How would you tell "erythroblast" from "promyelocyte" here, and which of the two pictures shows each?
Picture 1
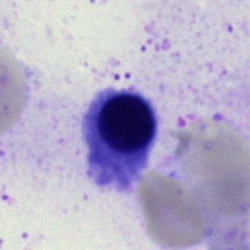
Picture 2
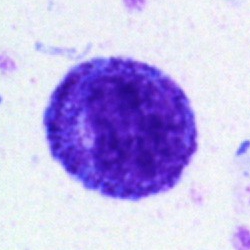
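Picture 2 holds the promyelocyte; picture 1 holds the erythroblast. In the erythroblast the nucleus lies off-centre, toward the upper right, and its chromatin is very dark and dense, with little visible internal pattern.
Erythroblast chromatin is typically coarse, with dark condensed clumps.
Its blue-violet cytoplasm lies mostly below and to the left of the nucleus and contains no distinct granules. The lower border of that cytoplasm is ragged, with several small bulging projections. The promyelocyte, in contrast, has a round outline whose edge is finely bumpy rather than smooth. No clear rim of pale cytoplasm shows around its granules. No other cell touches the promyelocyte.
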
